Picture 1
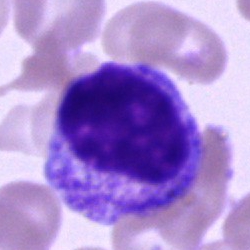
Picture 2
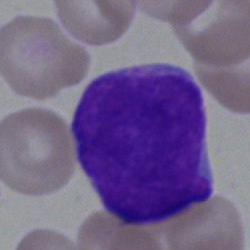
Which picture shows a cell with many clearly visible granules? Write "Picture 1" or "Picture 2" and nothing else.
Picture 1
